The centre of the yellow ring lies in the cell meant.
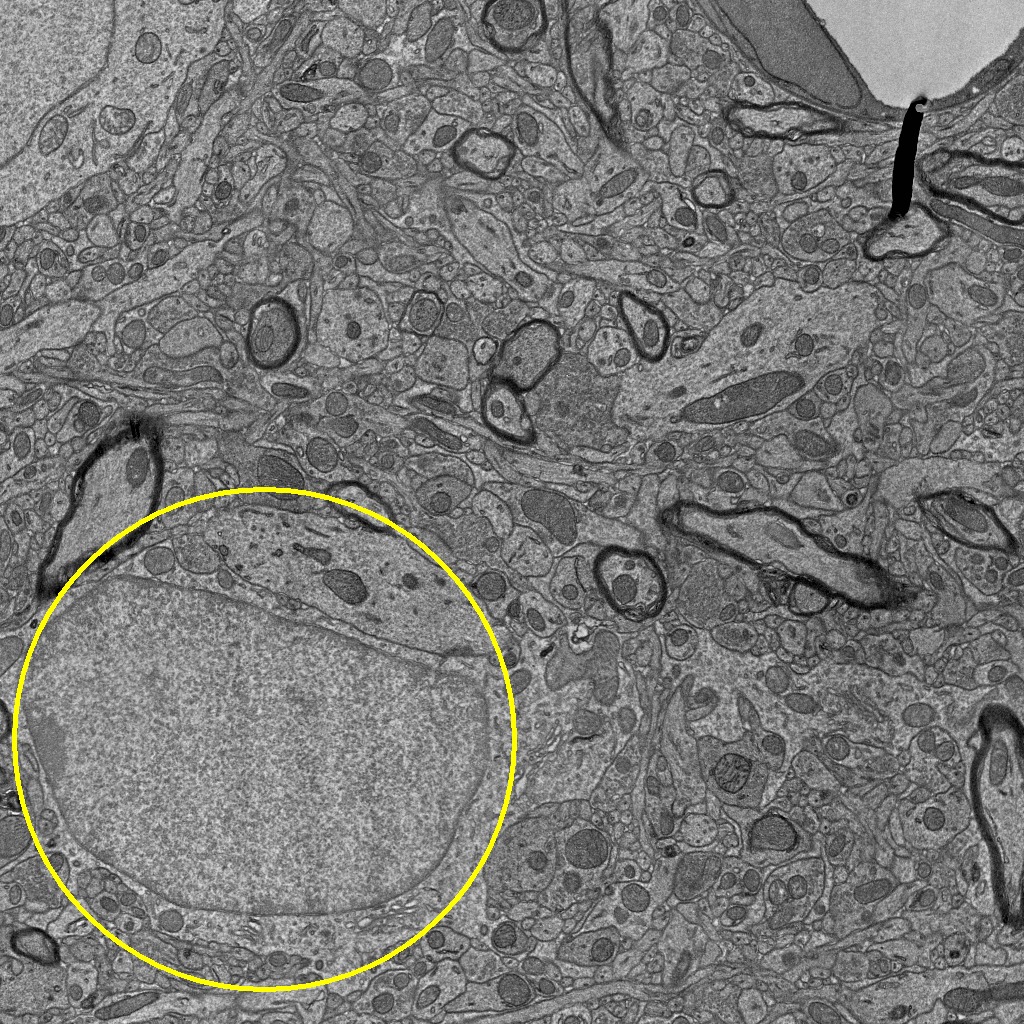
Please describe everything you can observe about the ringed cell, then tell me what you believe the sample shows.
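The nuclear envelope is smooth, without deep infoldings. Chromatin is finely granular and evenly distributed throughout the nucleus. At the left end of the nucleus, a darker smooth patch lies against the envelope. A few scattered mitochondria occupy the cytoplasm above the nucleus. This cell is an astrocyte.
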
